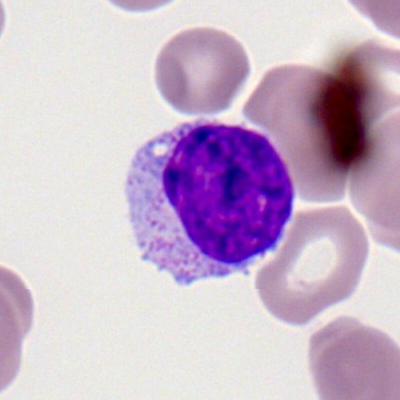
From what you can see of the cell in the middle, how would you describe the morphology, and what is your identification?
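Item one, the nucleus, sits off-centre toward the right of the cell. Item two, the cytoplasm, lies mostly as a crescent left of the nucleus, with fine pinkish-purple granules scattered through it. Item three: one small clear vacuole, upper left, beside the nucleus. Name: lymphocyte.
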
